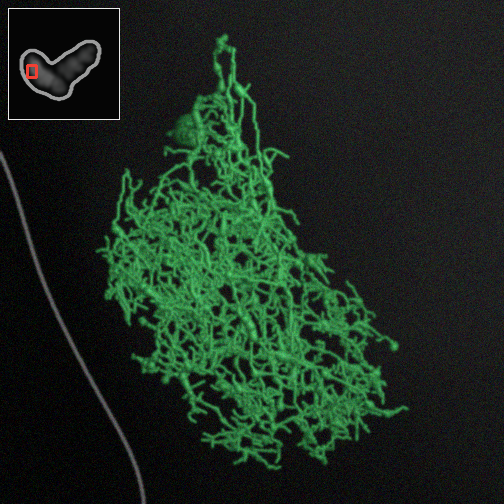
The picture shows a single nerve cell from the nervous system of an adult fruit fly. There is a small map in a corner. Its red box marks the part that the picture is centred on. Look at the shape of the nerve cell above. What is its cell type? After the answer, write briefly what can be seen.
It is of cell type AVLP103. It is a central-brain intrinsic neuron. The picture shows more than a hundred branch ends. In this view it is taller than it is wide.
